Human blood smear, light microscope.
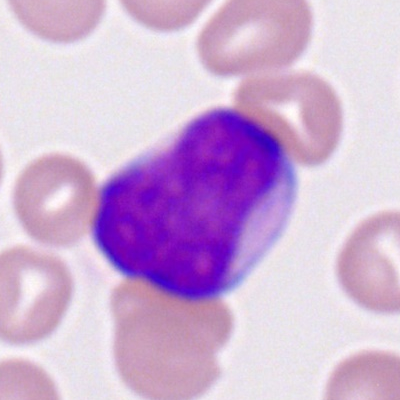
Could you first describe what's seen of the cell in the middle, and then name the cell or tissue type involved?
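Outline irregular and angular, not round. Nucleus fills most of the cell. Chromatin dark purple, mottled with small paler patches. Cytoplasm a scant pale blue rim, widest on the right. Myeloblast.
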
